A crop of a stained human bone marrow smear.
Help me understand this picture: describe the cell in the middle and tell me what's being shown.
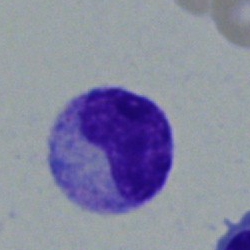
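Cytoplasm pale lilac-grey, containing fine pinkish granules. Nucleus off-centre toward the right, occupying more than half the cell. Identification: metamyelocyte.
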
